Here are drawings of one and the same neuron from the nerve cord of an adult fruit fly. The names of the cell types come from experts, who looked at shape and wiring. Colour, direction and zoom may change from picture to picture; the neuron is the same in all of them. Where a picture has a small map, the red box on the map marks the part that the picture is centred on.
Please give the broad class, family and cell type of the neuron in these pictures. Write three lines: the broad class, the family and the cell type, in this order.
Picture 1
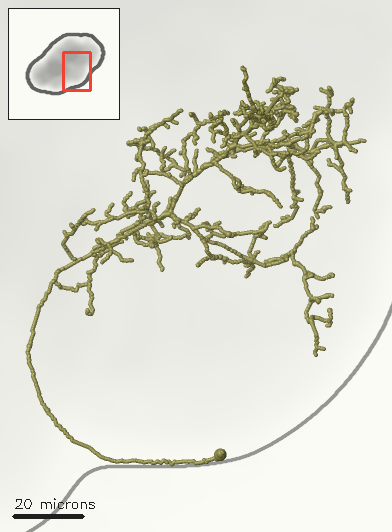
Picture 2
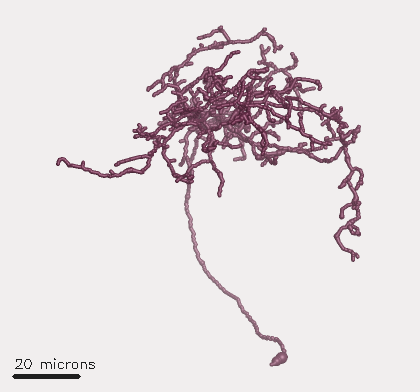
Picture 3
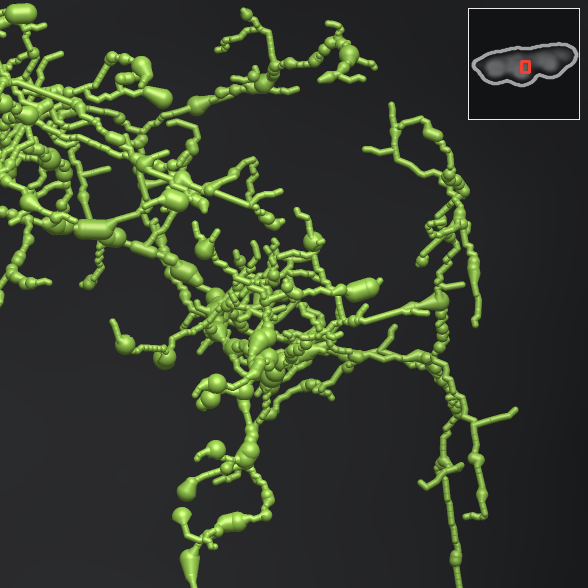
nerve-cord intrinsic neuron
hemilineage 04B
IN04B081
